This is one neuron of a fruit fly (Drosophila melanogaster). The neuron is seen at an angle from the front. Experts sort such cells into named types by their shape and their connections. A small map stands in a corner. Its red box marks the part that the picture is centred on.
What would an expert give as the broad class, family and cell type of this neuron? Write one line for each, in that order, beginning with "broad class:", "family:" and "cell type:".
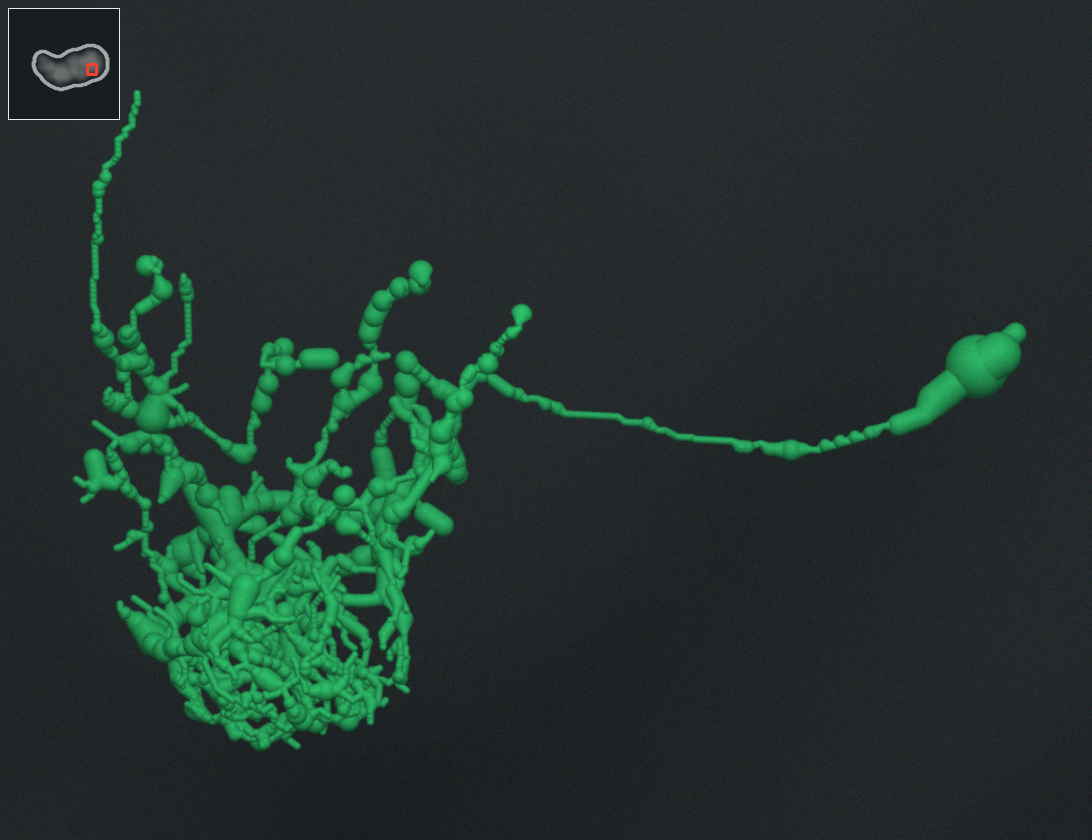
broad class: central-brain intrinsic neuron
family: hemilineage ALl1_dorsal
cell type: l2LN23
